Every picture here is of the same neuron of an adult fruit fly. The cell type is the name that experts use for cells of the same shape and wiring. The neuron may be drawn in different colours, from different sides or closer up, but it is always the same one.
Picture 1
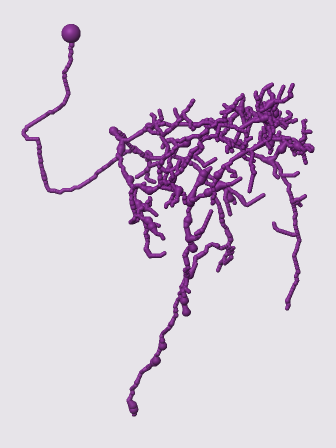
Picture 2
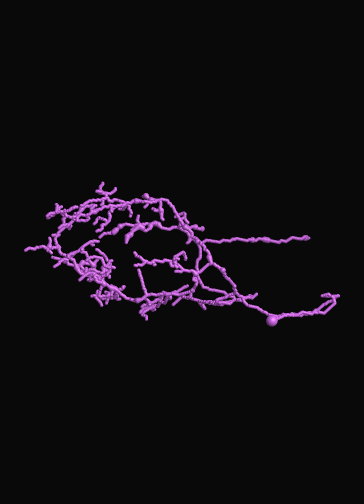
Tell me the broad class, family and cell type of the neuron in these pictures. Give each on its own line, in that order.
nerve-cord intrinsic neuron
hemilineage 14A
IN14A108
